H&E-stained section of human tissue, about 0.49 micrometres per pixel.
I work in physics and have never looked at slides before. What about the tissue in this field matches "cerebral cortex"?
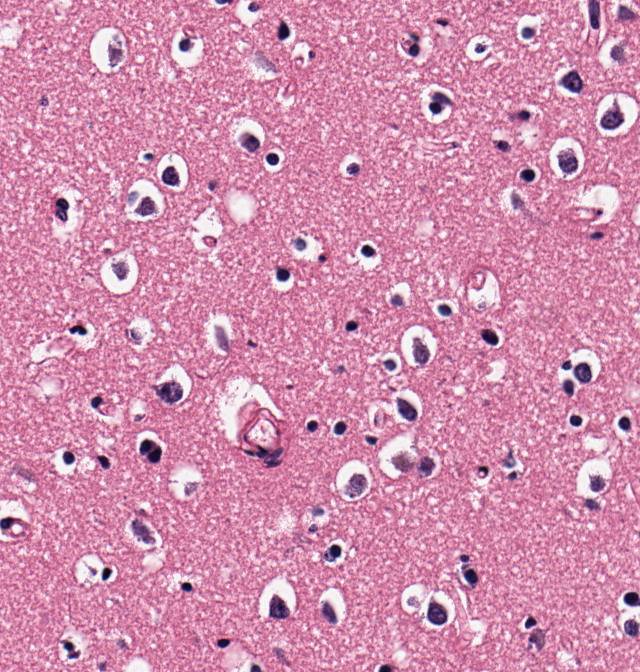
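Right, this is cerebral cortex. The cells sit singly, spread fairly evenly through a continuous pink matrix, with no sheets, cords or glandular units. That matrix is pale pink throughout, finely fibrillary and granular. Plenty of the cells show a round dark nucleus inside a clear, empty-looking halo. And you won't find epithelium, glands or fat cells anywhere in the field.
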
